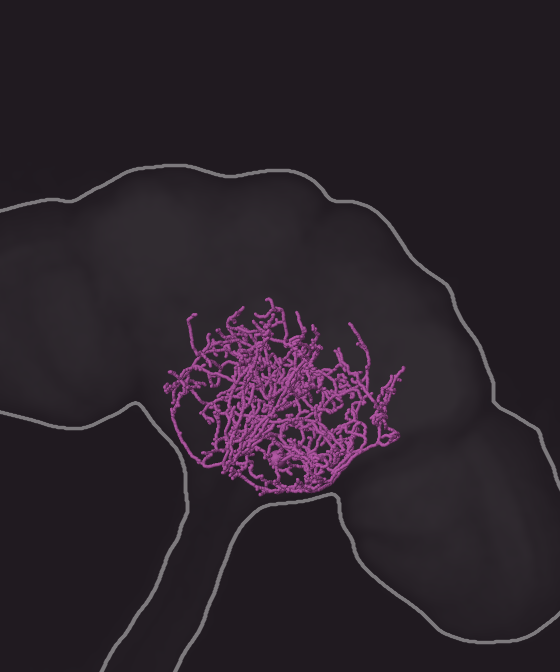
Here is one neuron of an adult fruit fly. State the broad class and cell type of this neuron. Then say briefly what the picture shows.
This is a central-brain intrinsic neuron. It is of cell type GNG702m. It is in the brain and does not reach the nerve cord. In this view it is about as wide as it is tall.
